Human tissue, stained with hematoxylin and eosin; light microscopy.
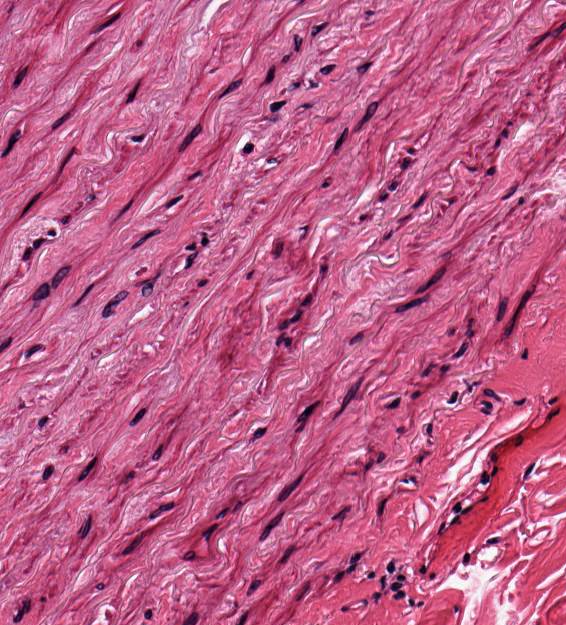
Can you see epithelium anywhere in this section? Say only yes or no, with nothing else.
No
